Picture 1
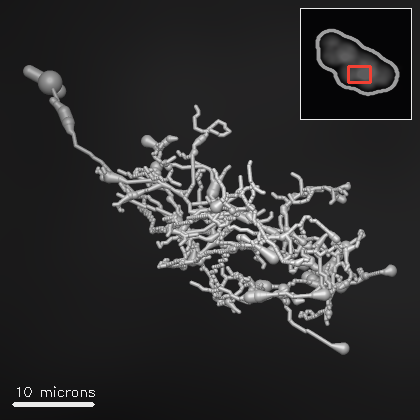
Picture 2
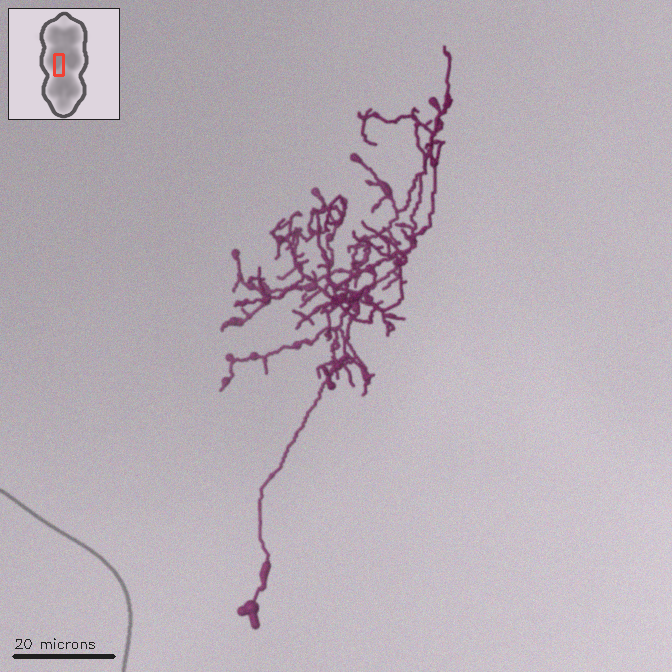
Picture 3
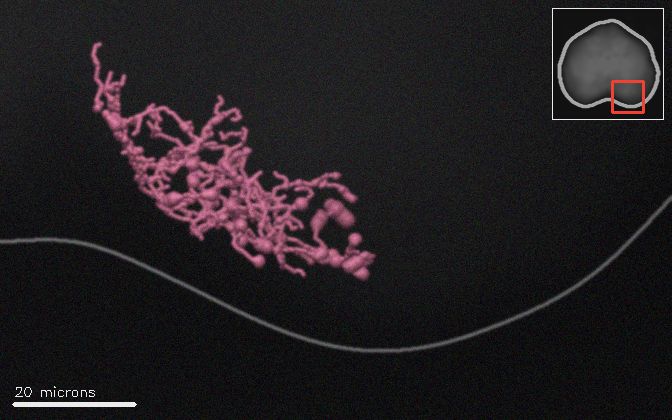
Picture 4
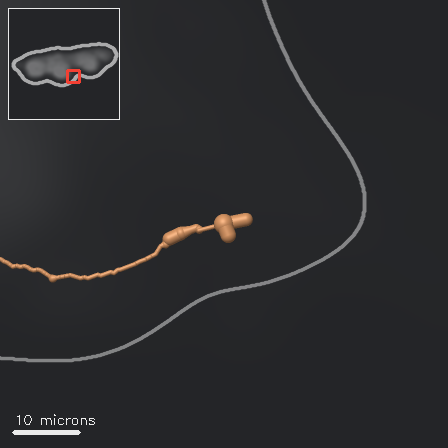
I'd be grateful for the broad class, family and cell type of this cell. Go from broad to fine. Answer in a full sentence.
A nerve-cord intrinsic neuron of hemilineage 01B, type IN01B065.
